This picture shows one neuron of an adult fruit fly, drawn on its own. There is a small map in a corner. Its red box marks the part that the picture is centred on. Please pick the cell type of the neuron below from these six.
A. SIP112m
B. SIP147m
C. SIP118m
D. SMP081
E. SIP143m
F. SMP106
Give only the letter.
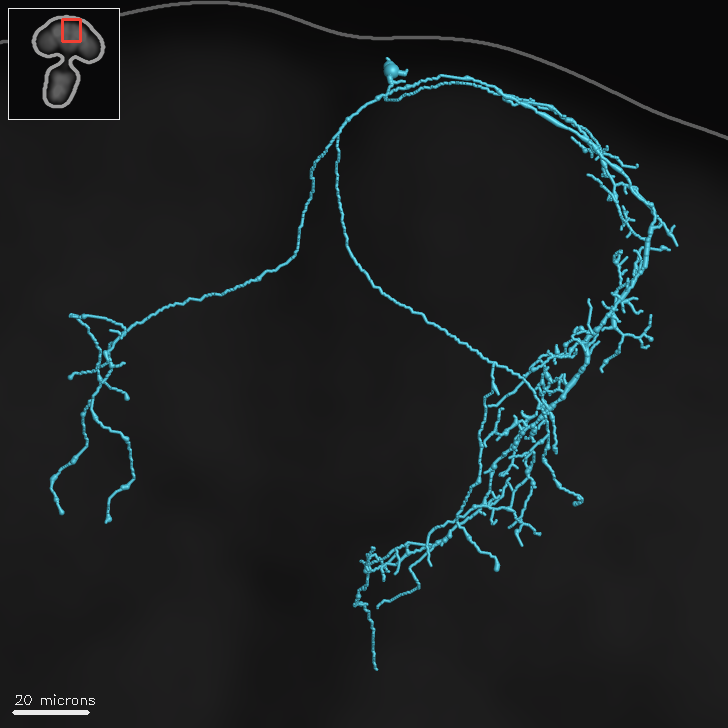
E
